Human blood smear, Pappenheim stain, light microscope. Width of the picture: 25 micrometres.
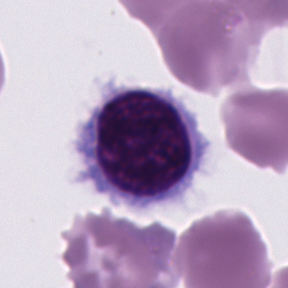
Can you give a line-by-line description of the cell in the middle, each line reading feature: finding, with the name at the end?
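Chromatin: dark purple, densely condensed
Nucleus: fills most of the cell
Cytoplasm: a narrow pale blue rim
Rim: wider on the left of the nucleus than on the right
Name: hairy cell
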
